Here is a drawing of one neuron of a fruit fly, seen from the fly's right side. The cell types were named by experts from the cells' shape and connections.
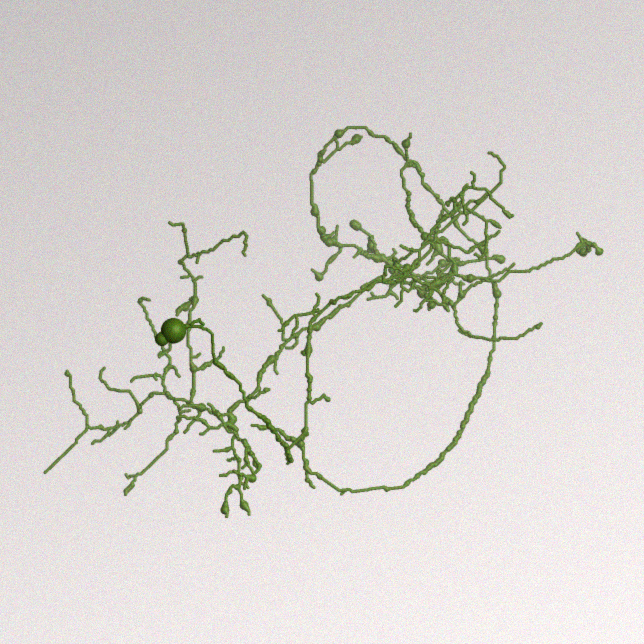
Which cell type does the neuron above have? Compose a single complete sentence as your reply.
The cell type held by this neuron is LHAD1f3_b.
